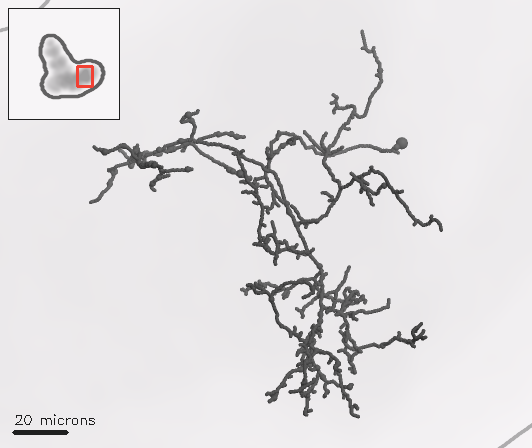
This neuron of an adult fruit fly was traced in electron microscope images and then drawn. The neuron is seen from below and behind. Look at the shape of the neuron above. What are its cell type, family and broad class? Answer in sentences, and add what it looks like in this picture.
Its cell type is AVLP045. The family is hemilineage VLPd1. It is a central-brain intrinsic neuron. From top to bottom in the picture it spans about 150 microns. Dozens of branch ends can be seen.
